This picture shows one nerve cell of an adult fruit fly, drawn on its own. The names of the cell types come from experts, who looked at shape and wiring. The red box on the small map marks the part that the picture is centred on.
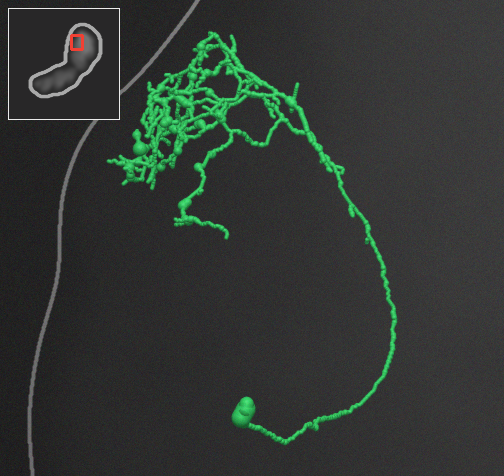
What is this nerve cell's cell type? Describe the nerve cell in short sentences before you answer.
The cell body can be seen at the bottom of the picture. The picture shows dozens of branch ends. Its broad class is central-brain intrinsic neuron. Its cell type is SLP024.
